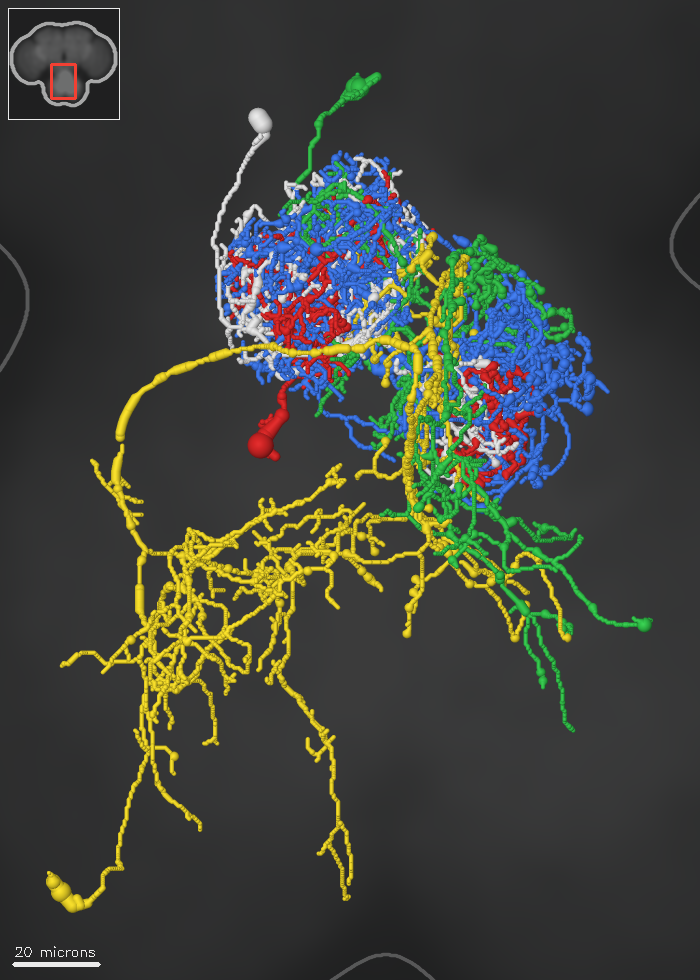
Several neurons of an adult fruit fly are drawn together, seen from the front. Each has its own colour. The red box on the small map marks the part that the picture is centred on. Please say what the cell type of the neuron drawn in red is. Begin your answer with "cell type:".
cell type: INXXX282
